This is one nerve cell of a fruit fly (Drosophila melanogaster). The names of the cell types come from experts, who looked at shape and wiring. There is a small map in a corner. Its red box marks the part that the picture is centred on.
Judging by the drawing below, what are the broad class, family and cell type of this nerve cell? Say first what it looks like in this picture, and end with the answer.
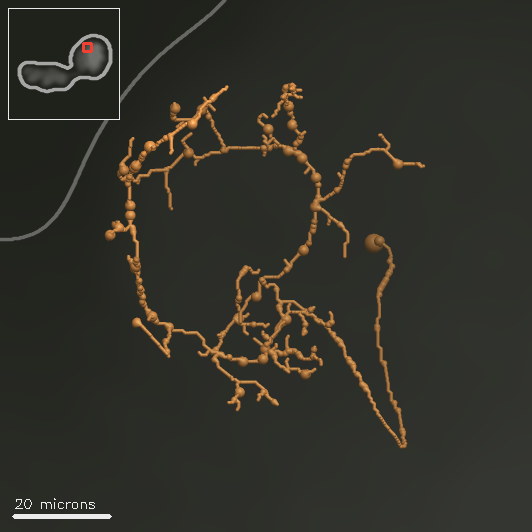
From top to bottom in the picture it spans about 75 microns. Dozens of branch ends can be seen. It is a central-brain intrinsic neuron. Its family is hemilineage LHl4_dorsal. Its cell type is CB2958.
